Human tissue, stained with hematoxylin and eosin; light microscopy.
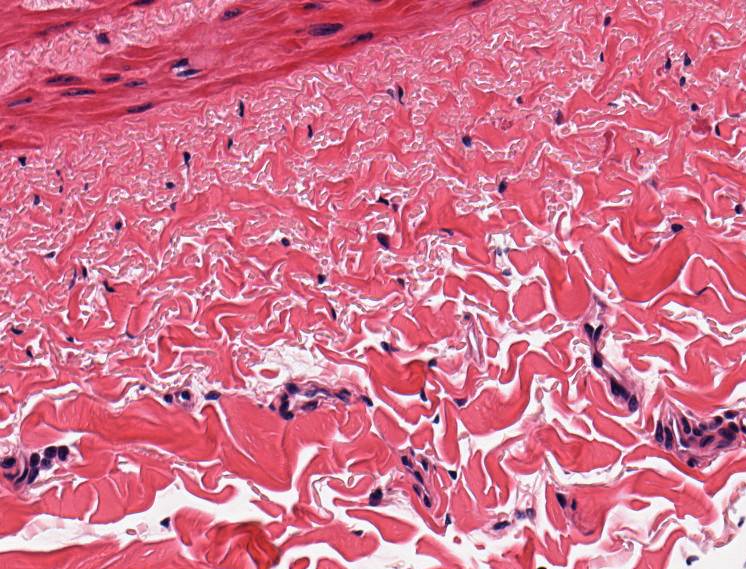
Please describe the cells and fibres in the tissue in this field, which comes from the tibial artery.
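Epithelium: none; the field is almost entirely collagenous connective tissue. Upper left band: elongated nuclei lying parallel to the band. Lower half: thick, wavy pink collagen bundles separated by white clefts, with small clusters of closely packed dark nuclei among them.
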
